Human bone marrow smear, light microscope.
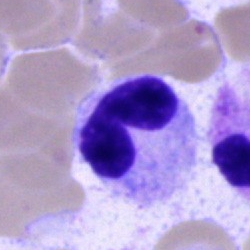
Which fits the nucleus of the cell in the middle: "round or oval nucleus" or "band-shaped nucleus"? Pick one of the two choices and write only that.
Band-shaped nucleus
